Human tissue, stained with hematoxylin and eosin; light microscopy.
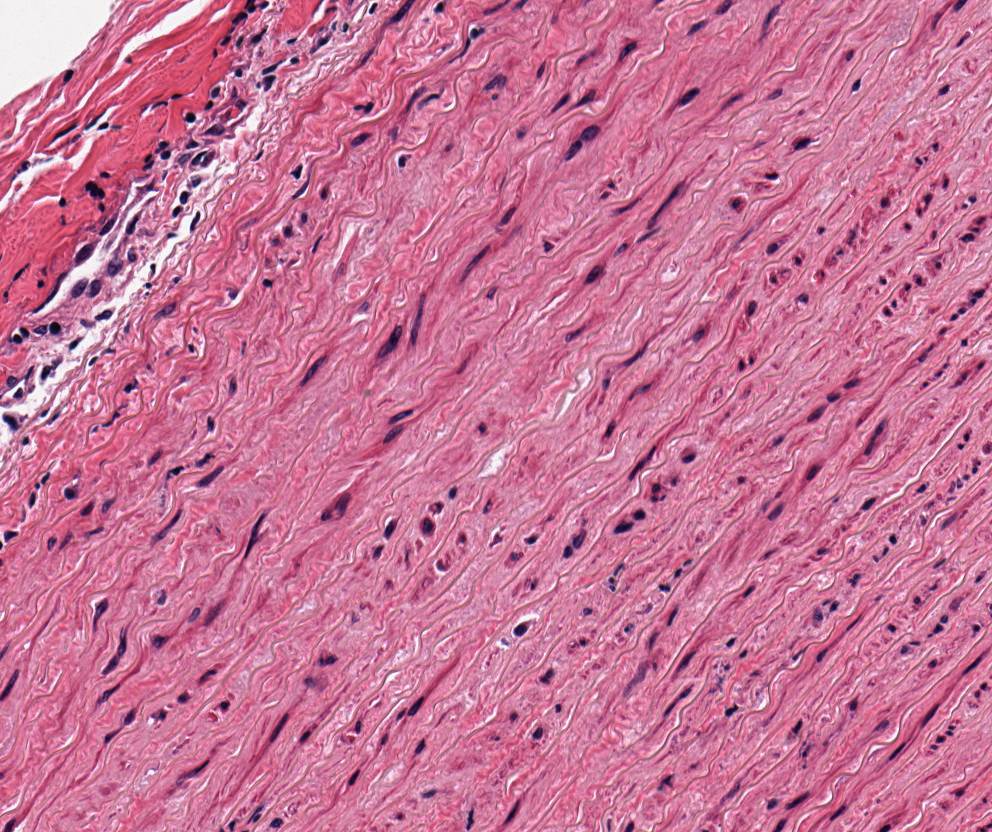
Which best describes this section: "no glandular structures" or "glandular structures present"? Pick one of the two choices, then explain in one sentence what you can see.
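No glandular structures. No epithelium or glands are present anywhere in the field.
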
